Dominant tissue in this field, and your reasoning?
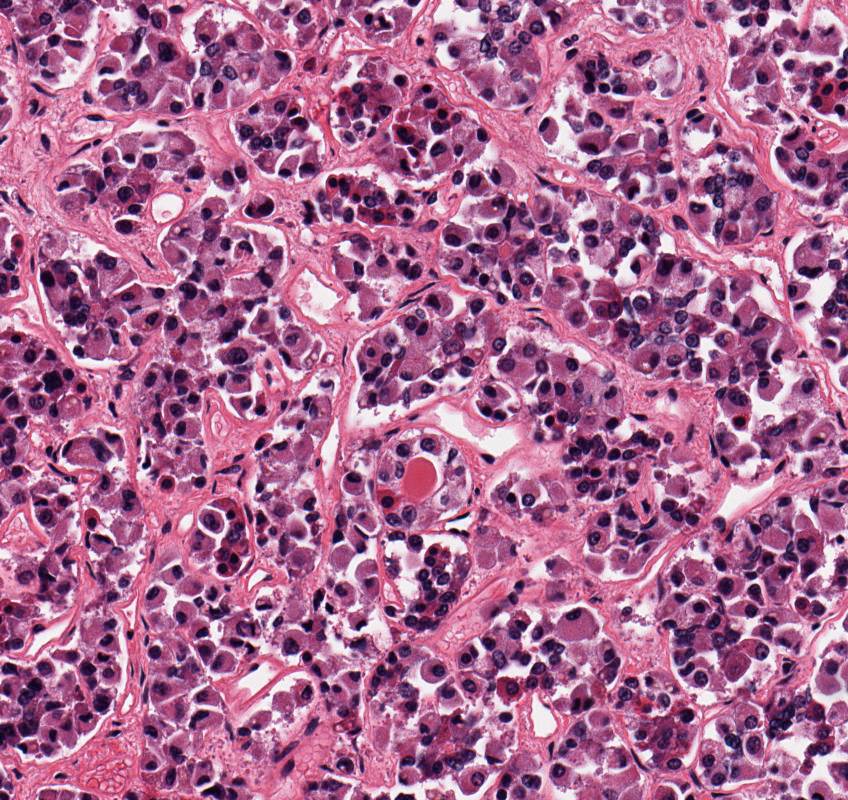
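The field mainly shows pars distalis of the pituitary. Rounded nests of cells, divided by thin pink fibrous septa, fill the field. The nested cells are mixed, some with deep red cytoplasm and others purple or paler, and this mix decides.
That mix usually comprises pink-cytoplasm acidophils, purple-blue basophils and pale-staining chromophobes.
Their granular cytoplasm is moderate to abundant. Near the centre, a small round space ringed by cells holds one homogeneous pink globule.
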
